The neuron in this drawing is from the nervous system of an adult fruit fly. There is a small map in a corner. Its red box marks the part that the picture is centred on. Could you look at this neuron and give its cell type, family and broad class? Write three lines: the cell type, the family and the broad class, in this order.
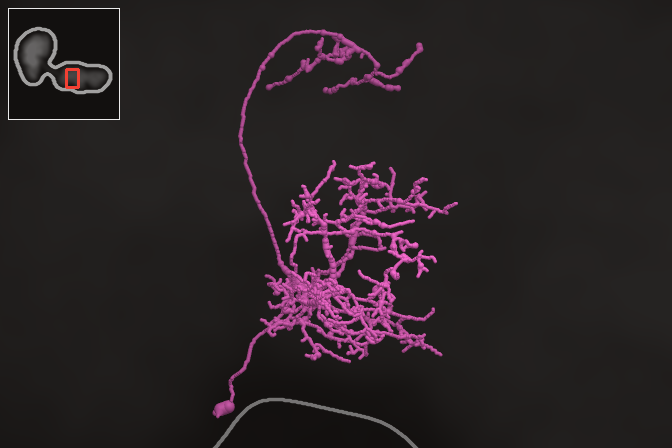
IN06B063
hemilineage 06B
nerve-cord intrinsic neuron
